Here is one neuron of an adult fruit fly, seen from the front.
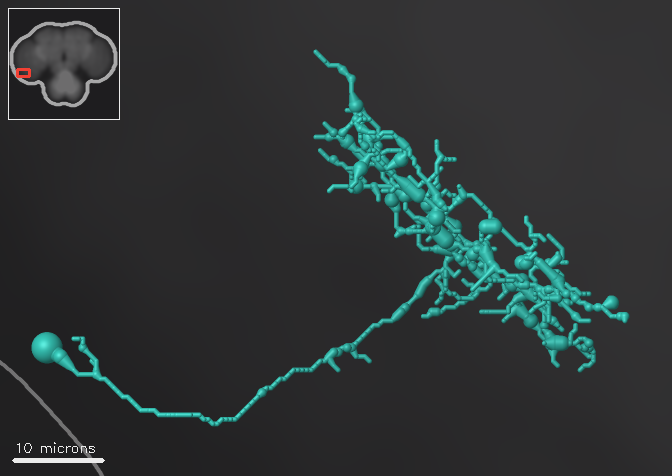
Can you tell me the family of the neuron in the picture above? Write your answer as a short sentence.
The family is Cm.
